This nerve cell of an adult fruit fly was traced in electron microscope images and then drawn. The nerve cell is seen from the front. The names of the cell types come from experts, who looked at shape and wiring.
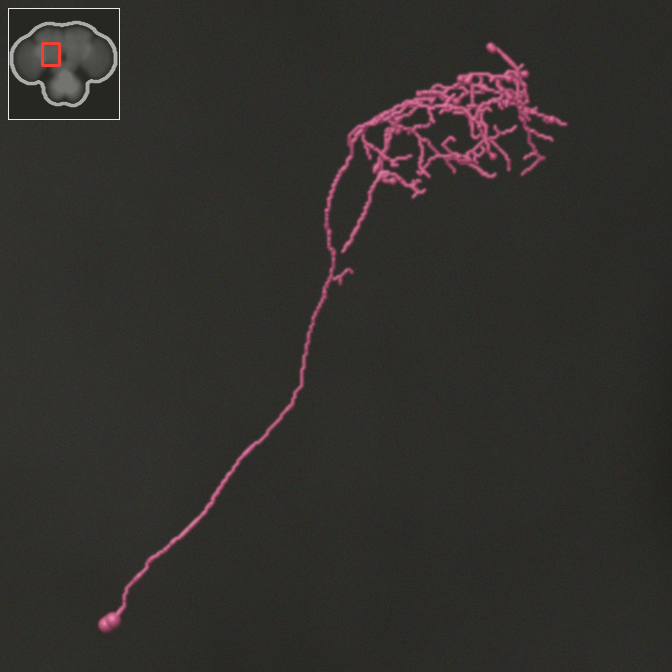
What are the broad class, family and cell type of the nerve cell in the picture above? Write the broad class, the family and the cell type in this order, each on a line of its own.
central-brain intrinsic neuron
hemilineage LALa1_anterior
CB1705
